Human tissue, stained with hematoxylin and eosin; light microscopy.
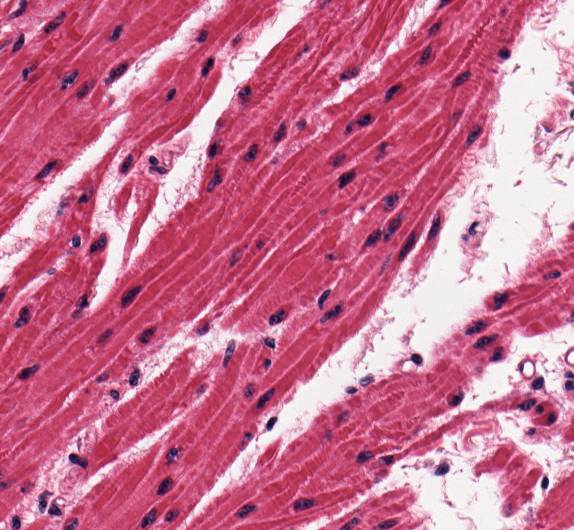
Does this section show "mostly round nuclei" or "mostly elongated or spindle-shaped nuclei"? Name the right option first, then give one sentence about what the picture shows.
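Mostly elongated or spindle-shaped nuclei. The nuclei are oval and elongated along the length of the fibres.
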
